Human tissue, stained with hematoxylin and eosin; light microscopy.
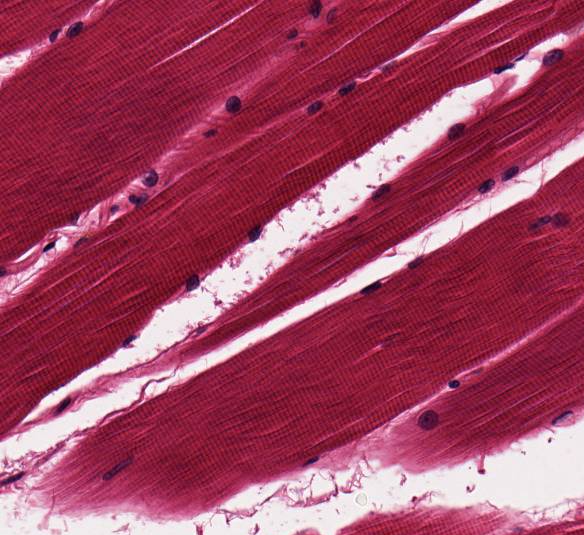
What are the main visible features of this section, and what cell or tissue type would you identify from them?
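The fibres show fine transverse cross-striations along their length. Their nuclei are small, dark-staining and oval to elongated in the direction of the fibres, and they lie at the fibre edges rather than centrally. The fibre cytoplasm stains a deep red-pink with eosin. This section is skeletal muscle.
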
